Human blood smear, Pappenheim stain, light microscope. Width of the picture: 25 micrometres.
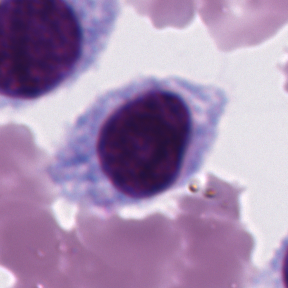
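Hairy cell, the one in the middle. You'll see its outline is irregular and angular rather than smoothly round. The nucleus is oval with a smooth, unindented contour, its chromatin dark purple and densely packed. The cytoplasm looks finely mottled, without distinct red-purple granules.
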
